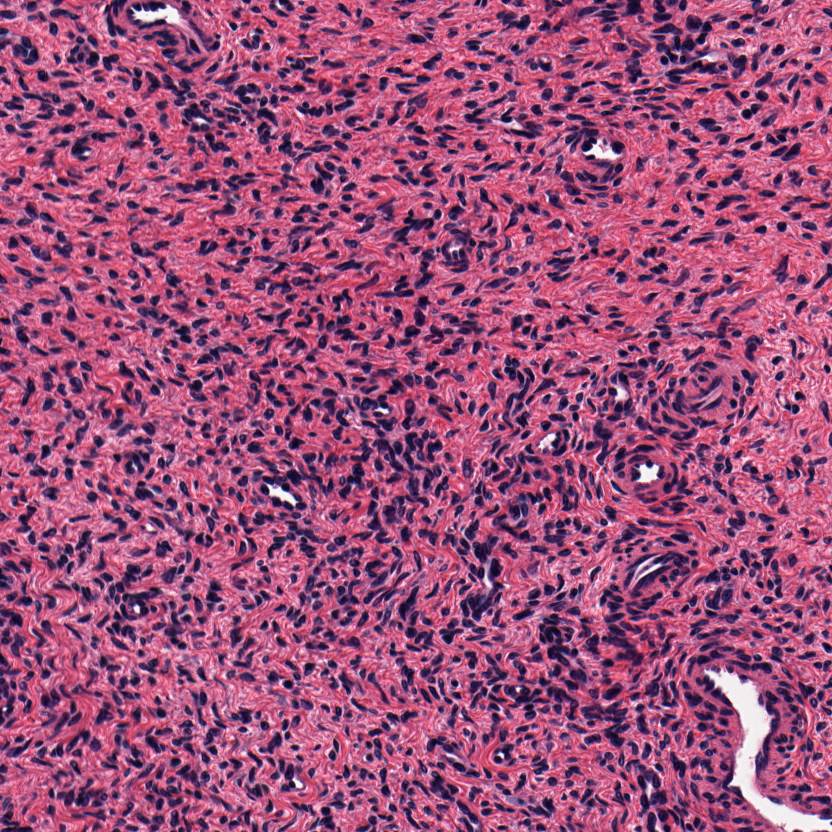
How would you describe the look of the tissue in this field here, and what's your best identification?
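Spindle-cell stroma, densely cellular and without epithelium, fills the entire field. The cells run in short, interlacing bundles and small whorls, not in one direction. Nuclei are dark-staining, spindle-shaped to oval, with scant cytoplasm. Small vessels with tiny lumens are scattered throughout, several on the right ringed by concentric whorls of spindle cells. The tissue is ovary.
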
